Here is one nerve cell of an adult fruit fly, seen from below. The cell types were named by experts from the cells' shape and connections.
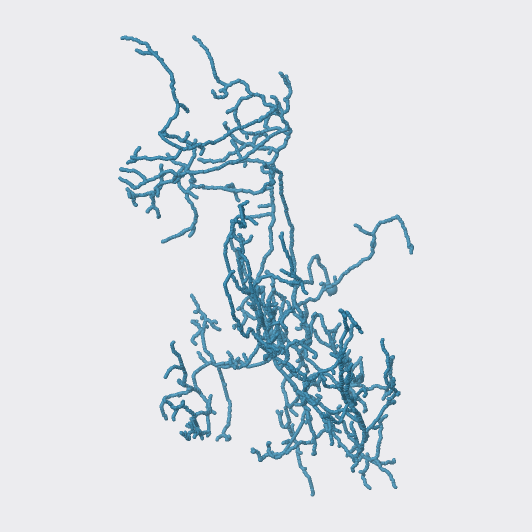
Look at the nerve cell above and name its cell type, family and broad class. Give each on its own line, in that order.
IN09A015
hemilineage 09A
nerve-cord intrinsic neuron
